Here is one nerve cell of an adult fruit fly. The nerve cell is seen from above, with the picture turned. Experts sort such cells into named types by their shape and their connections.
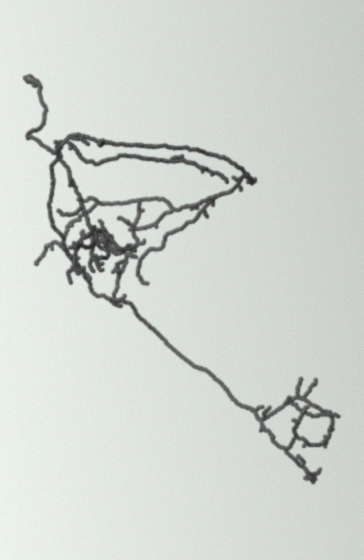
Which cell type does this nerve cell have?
SMP006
